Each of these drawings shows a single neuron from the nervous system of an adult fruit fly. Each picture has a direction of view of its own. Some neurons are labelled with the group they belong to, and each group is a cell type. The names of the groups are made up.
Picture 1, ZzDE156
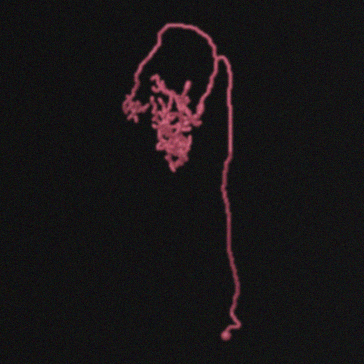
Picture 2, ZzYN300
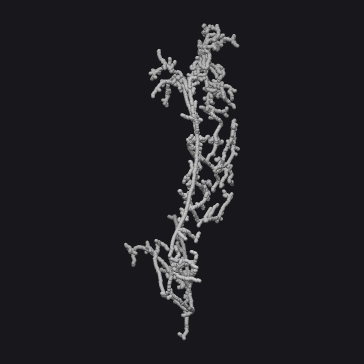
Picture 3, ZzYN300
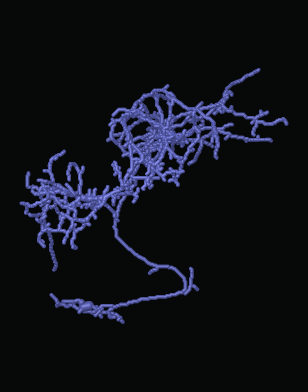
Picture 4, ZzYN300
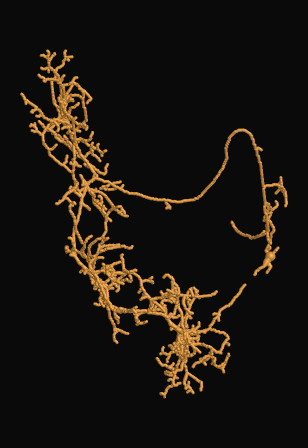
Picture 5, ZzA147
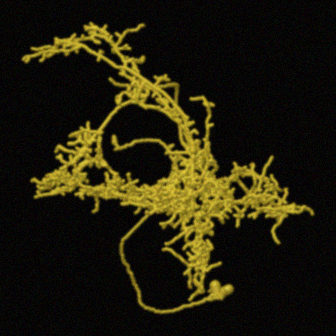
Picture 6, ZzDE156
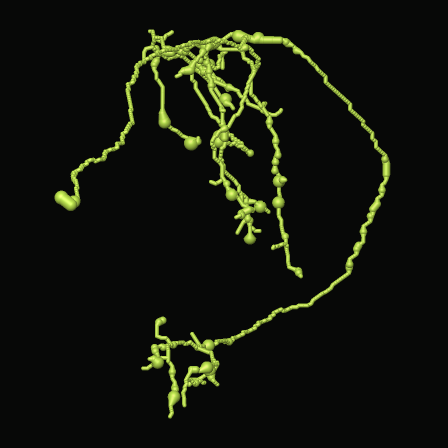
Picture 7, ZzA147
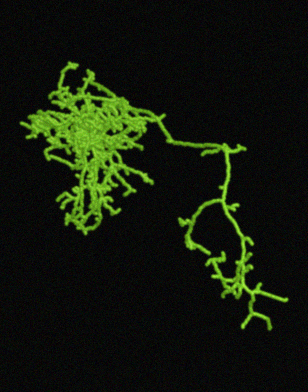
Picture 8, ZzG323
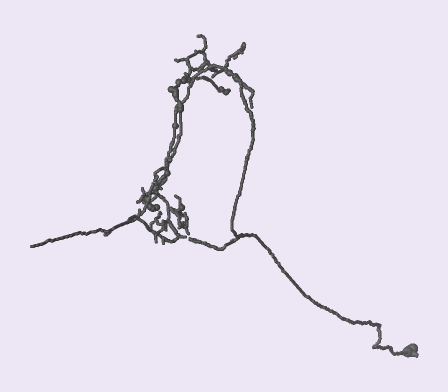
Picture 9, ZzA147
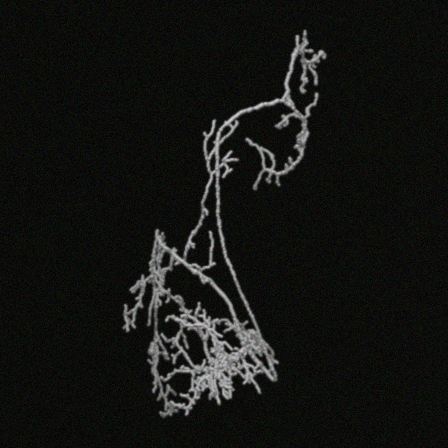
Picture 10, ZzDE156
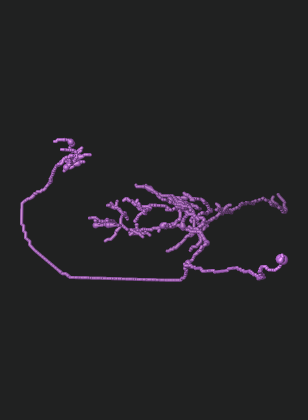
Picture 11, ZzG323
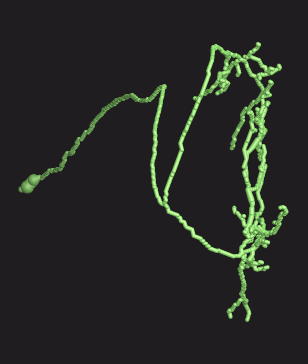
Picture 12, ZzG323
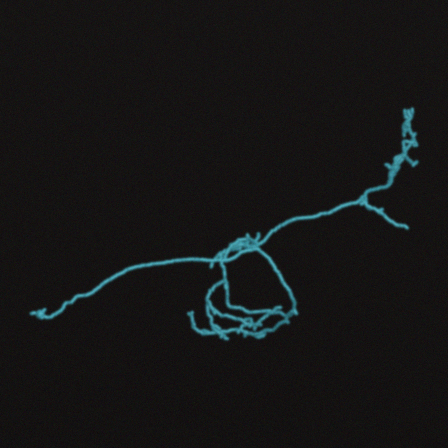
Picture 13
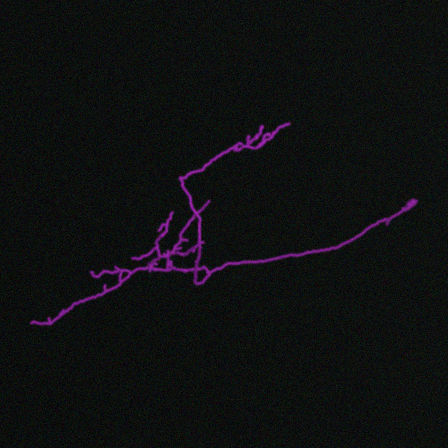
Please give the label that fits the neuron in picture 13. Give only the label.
ZzDE156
